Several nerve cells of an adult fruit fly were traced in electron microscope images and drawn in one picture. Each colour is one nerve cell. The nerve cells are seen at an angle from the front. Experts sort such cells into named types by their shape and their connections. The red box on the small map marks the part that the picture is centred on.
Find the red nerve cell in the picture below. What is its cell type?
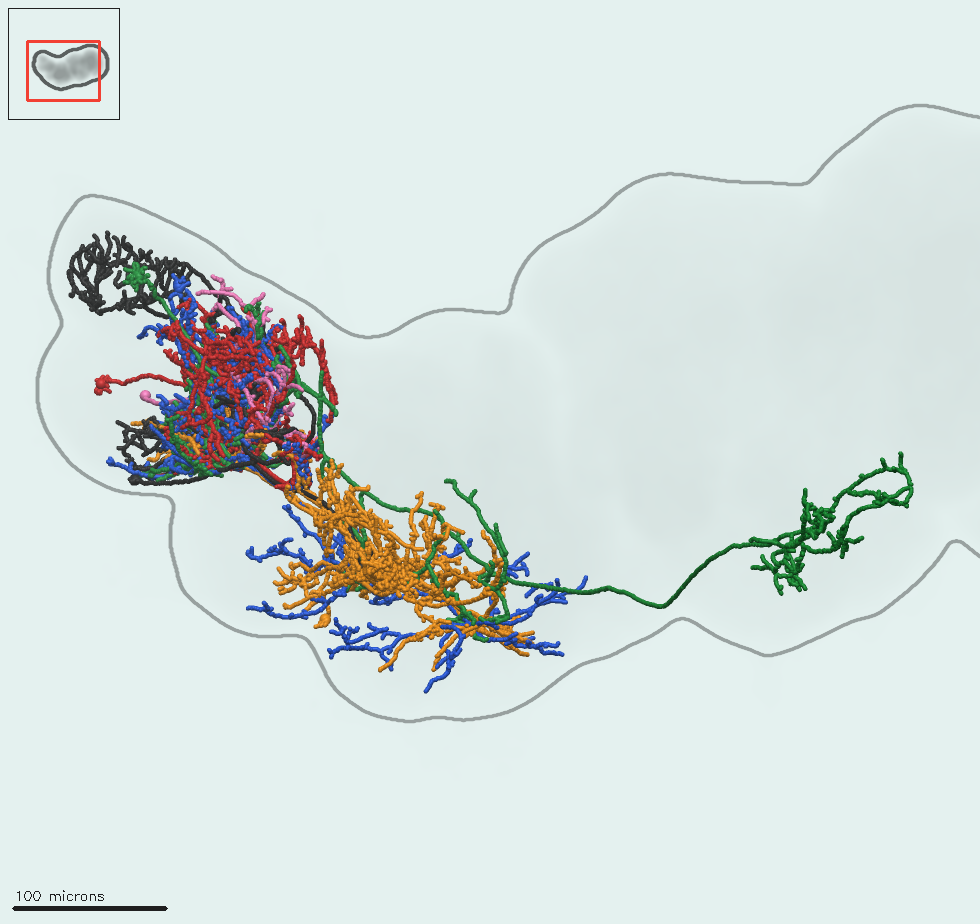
IN05B012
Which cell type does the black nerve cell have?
IN10B011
